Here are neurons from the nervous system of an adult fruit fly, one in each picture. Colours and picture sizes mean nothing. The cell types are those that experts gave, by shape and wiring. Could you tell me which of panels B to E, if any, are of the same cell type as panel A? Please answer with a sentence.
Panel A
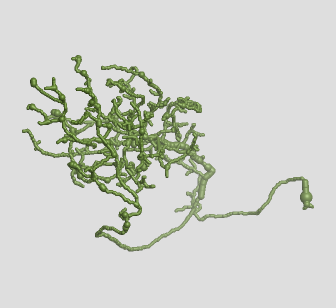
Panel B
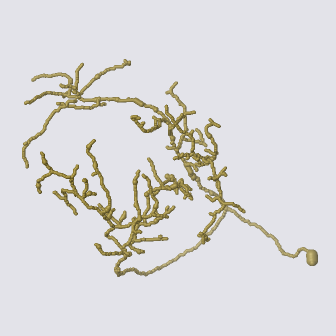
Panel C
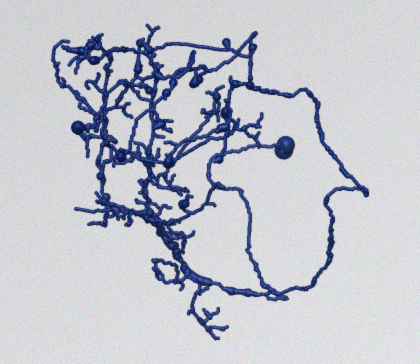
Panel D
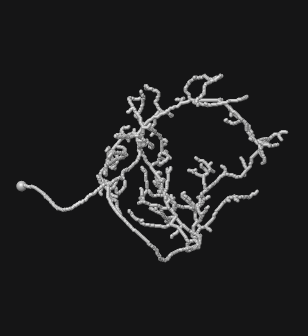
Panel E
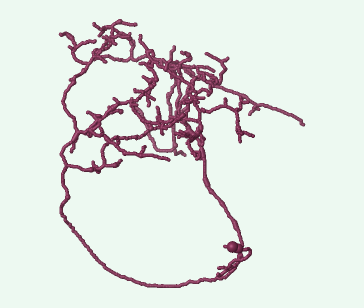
Panel C is of the same cell type.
